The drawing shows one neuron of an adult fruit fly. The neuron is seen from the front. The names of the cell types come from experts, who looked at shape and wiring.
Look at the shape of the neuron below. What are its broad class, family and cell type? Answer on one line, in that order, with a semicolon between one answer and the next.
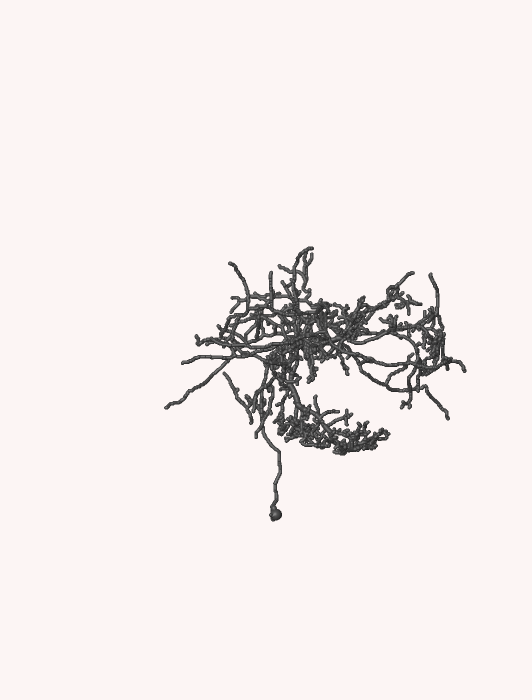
nerve-cord intrinsic neuron; hemilineage 06B; IN06B016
